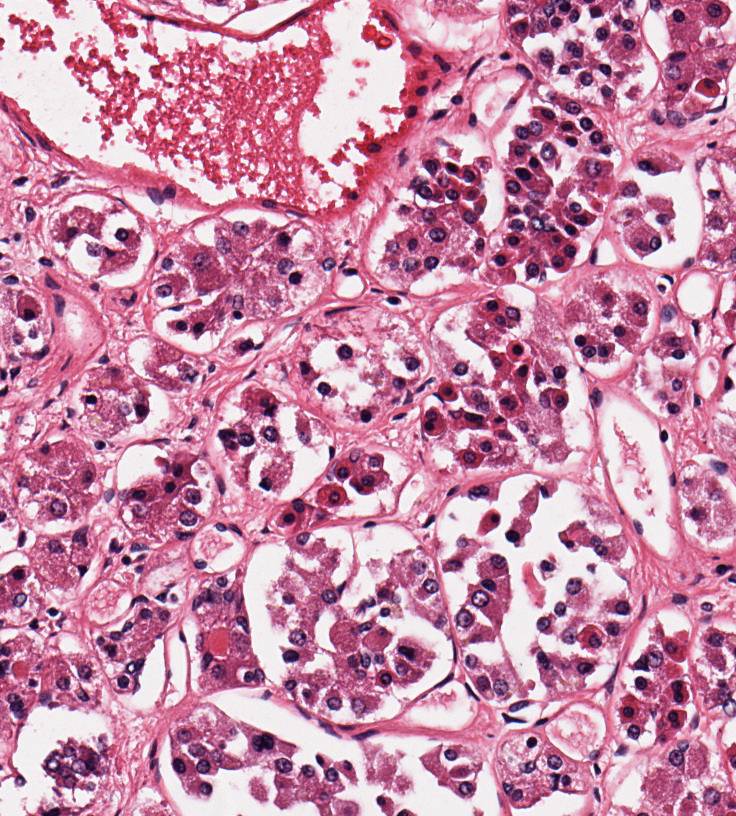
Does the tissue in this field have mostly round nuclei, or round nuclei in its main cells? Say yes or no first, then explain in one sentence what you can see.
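Yes. Most nuclei are round, and some show a visible nucleolus.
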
